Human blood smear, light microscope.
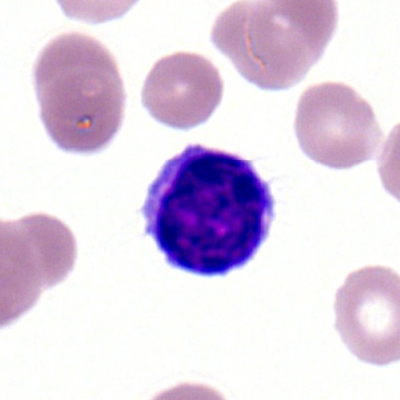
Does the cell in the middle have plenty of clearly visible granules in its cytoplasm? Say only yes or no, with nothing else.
No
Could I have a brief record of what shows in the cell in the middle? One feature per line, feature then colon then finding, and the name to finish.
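Outline: round.
Chromatin: dense, dark purple, coarse clumps.
Cytoplasm: very thin paler lilac rim, most visible at left edge.
Surface: fine hair-like projections, most visible on right side.
Name: lymphocyte.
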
